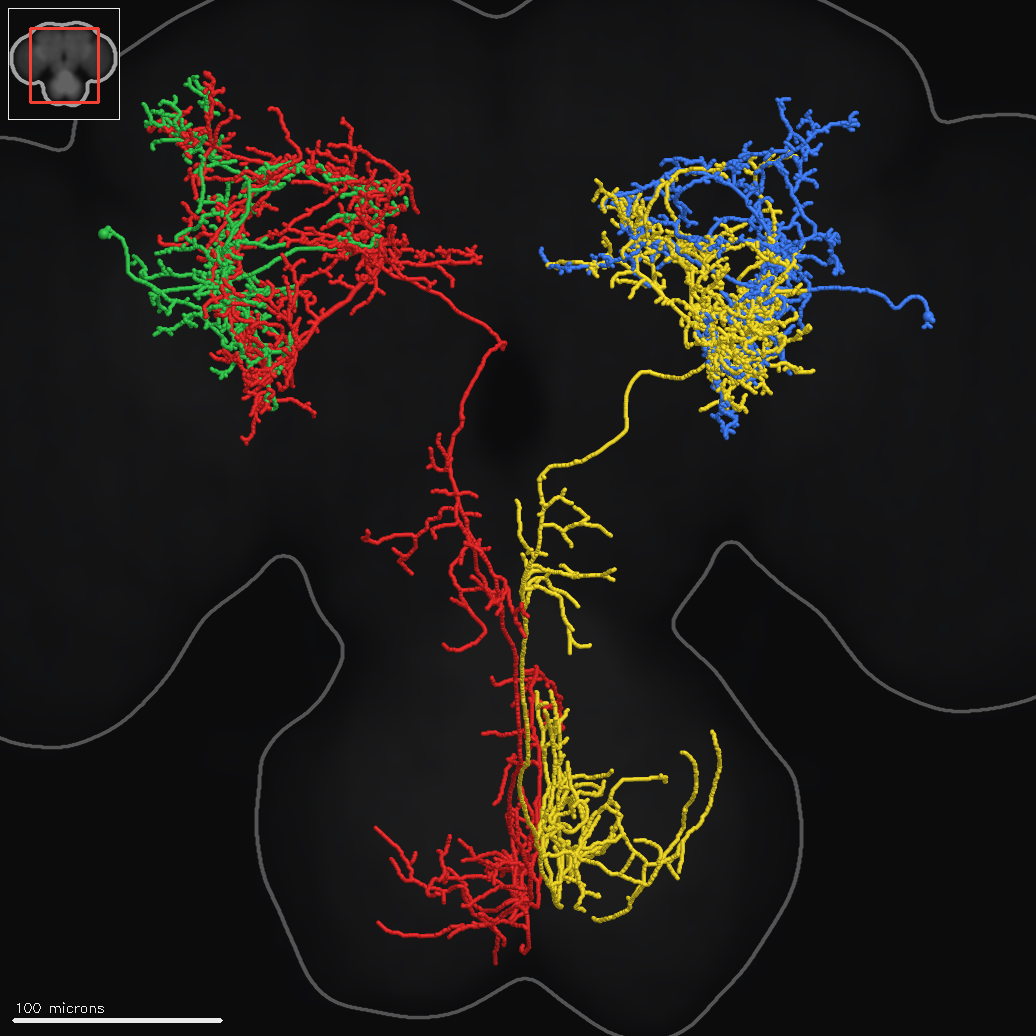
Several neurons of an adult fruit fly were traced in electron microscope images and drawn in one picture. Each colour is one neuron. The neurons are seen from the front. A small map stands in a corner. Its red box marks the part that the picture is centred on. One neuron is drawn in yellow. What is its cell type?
DNpe031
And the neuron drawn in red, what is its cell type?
DNp43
